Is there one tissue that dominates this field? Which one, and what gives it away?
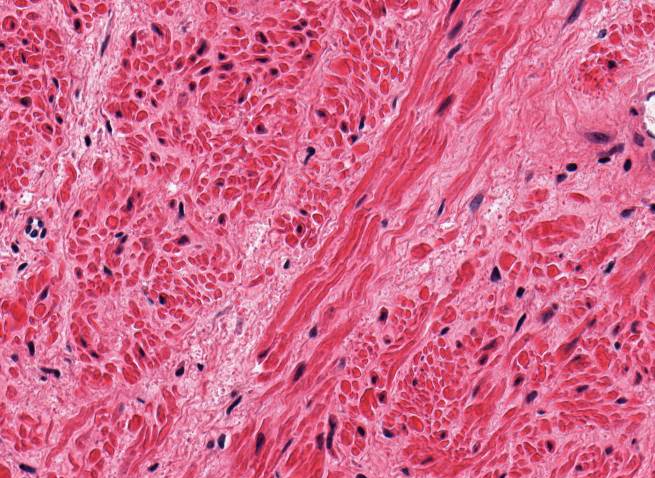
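The tissue shown is fibromuscular stroma. Interlacing smooth muscle bundles cut in several planes fill the field, a lengthwise-cut band running diagonally from lower left to upper right. Along that band's fibres lie elongated, blunt-ended nuclei. Neither epithelium nor glands appear.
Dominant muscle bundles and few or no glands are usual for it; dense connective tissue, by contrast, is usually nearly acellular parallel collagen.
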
